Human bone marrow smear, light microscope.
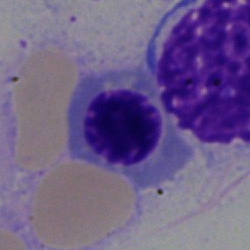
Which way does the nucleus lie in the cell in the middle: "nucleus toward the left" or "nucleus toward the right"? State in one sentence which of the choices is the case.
The nucleus of this cell lies toward the left.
